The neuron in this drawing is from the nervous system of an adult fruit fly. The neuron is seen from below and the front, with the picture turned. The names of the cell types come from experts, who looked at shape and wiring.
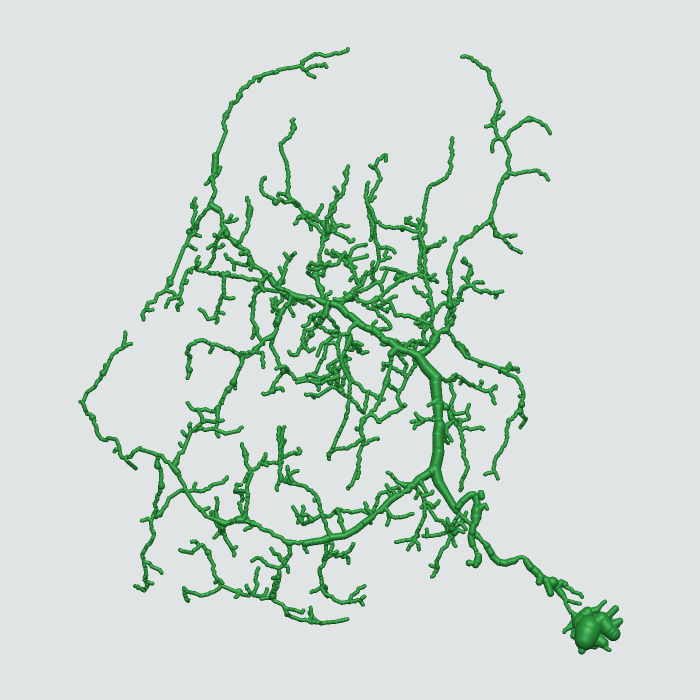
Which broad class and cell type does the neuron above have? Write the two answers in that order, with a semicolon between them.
motor neuron of the brain; MN5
